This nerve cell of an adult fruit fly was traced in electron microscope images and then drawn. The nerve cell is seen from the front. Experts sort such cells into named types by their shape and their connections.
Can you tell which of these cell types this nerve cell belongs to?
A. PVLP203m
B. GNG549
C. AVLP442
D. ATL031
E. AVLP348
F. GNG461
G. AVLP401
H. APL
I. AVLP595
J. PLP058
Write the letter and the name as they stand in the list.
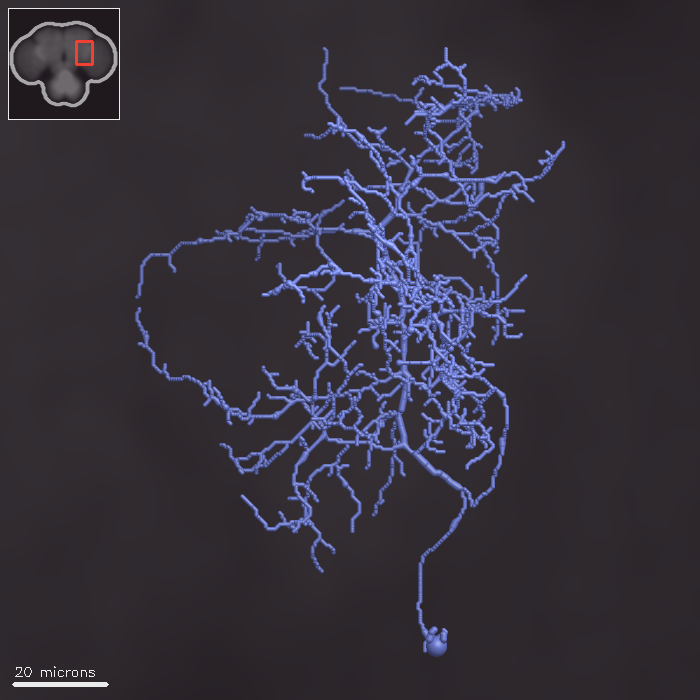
E. AVLP348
